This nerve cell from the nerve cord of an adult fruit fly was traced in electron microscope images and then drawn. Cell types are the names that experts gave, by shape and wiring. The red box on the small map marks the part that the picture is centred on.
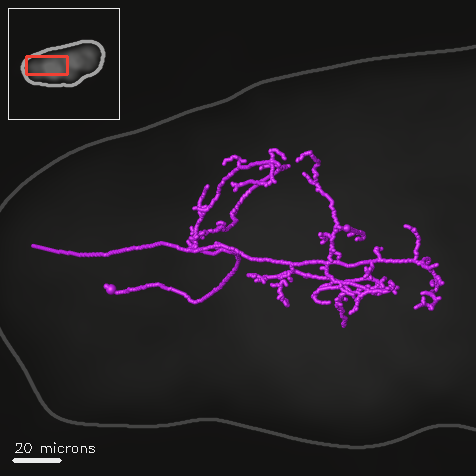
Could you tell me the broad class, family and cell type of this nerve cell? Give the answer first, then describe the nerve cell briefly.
It is an ascending neuron. The family is hemilineage 08B. Its cell type is AN08B101. By the scale bar it is about 180 microns wide in this view. In this view it is wider than it is tall.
